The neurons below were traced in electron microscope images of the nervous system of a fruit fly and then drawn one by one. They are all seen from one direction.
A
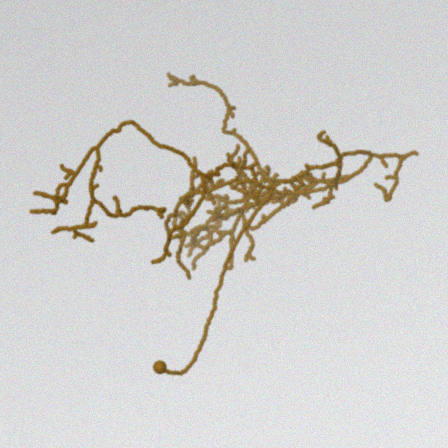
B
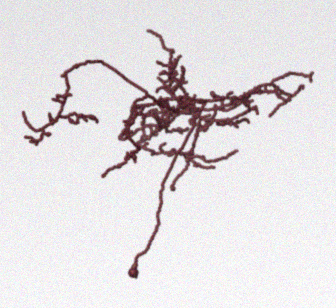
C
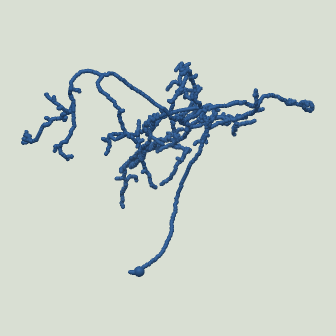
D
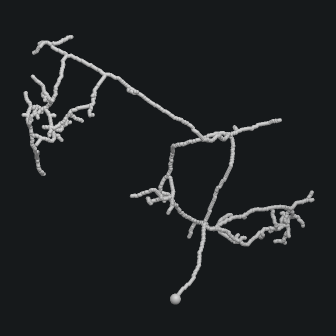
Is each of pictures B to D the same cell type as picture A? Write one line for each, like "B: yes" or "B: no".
B: yes
C: yes
D: no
